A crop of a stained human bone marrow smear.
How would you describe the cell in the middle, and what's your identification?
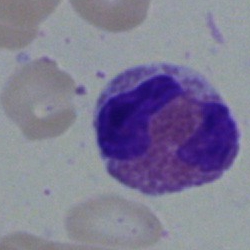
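Checking the nucleus: its chromatin is dark purple and condensed, and no nucleoli are visible. Checking the cytoplasm: it is packed with pinkish granules, and no vacuoles are seen in it. Result: eosinophil.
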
